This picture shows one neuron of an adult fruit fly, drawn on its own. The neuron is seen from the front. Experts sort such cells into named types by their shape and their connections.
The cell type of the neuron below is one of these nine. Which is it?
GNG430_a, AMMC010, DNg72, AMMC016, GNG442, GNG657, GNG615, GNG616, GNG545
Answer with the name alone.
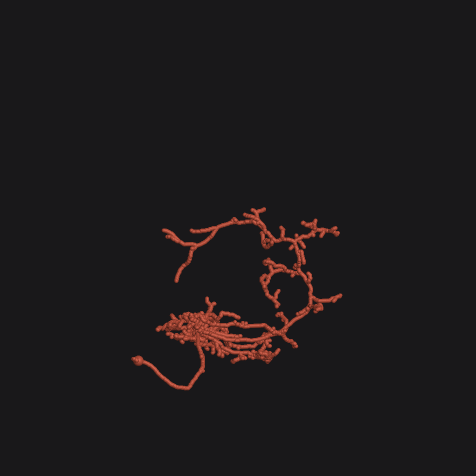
AMMC010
